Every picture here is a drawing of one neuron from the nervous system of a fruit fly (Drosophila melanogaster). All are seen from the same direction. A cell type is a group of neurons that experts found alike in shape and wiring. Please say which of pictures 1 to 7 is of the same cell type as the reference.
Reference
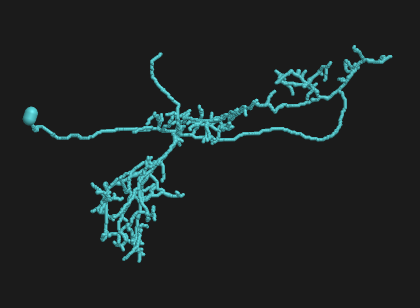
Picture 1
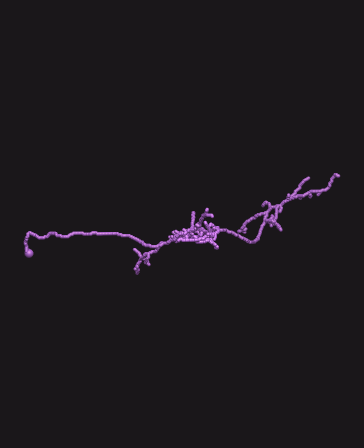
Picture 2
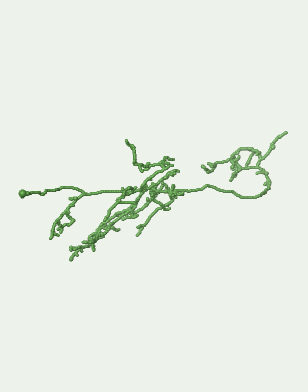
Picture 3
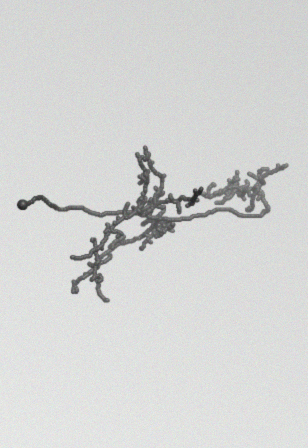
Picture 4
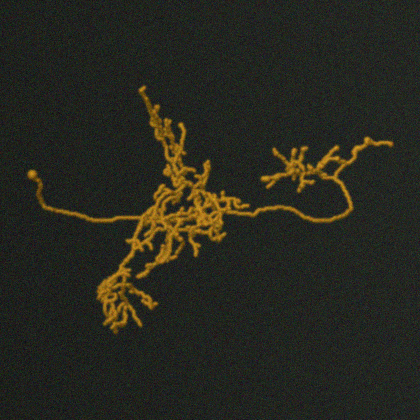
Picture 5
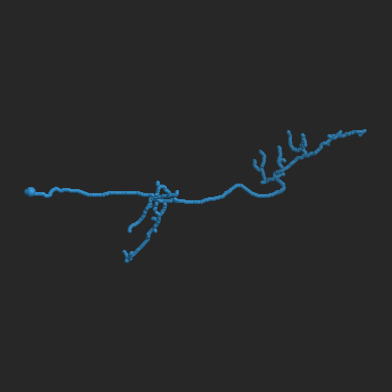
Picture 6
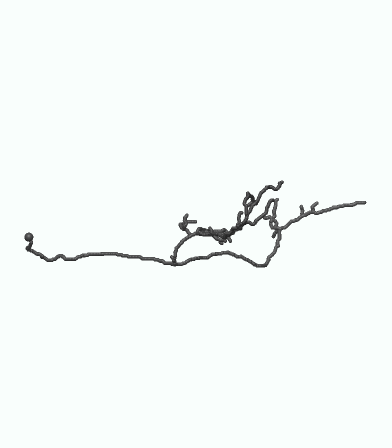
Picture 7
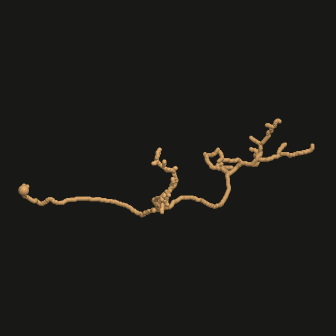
Picture 4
